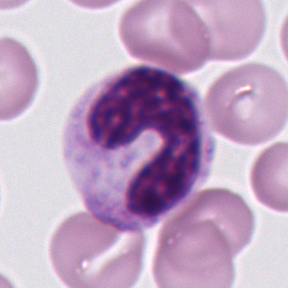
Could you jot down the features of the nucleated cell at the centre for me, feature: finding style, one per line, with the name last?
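Nucleus: thick curved band bent into a horseshoe
Nucleoli: not visible
Cytoplasm: widest at lower left, where the nucleus is open
Granules: fine, scattered, lilac
Cell: band neutrophil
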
